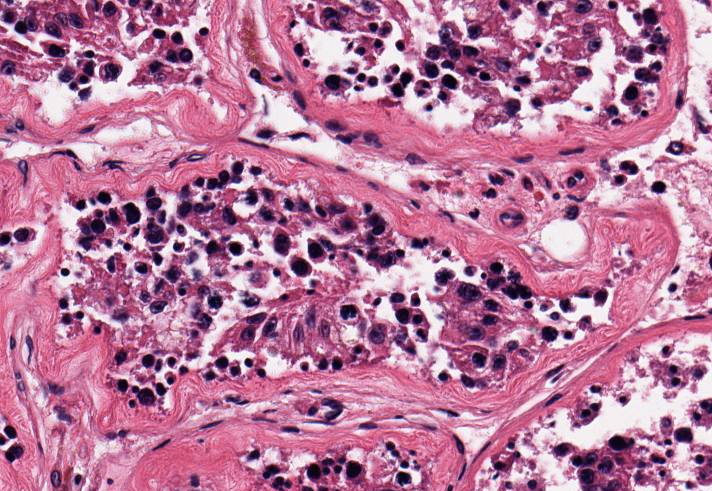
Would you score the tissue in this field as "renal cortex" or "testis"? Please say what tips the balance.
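You're looking at testis. Rounded to elongated tubule cross-sections sit between bands of pink fibrous tissue. Inside, the cells lie loosely, with clear spaces, not in orderly layers. Many small, round, densely dark-staining nuclei are scattered there, among larger cells with pale, granular pink cytoplasm and round nuclei.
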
